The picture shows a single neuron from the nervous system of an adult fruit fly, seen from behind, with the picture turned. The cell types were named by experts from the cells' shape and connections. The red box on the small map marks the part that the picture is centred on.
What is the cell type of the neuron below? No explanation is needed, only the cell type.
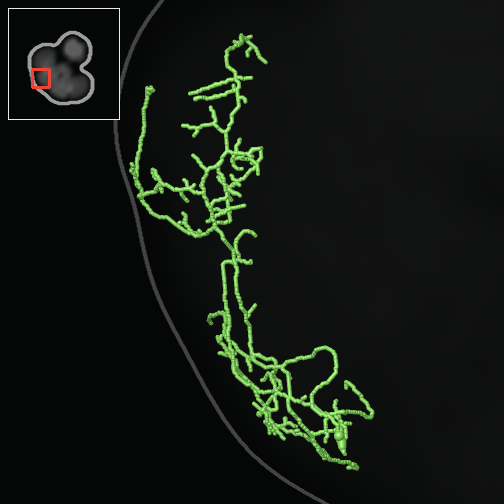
LHPD4e1_b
